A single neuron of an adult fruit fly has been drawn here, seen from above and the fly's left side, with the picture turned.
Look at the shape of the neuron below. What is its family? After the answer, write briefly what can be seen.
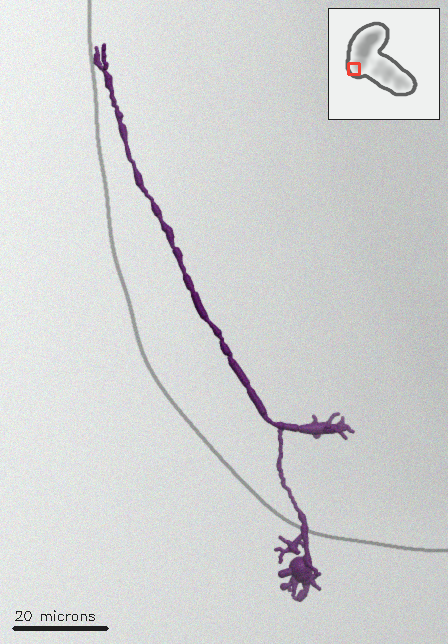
The family is T. This is an optic-lobe intrinsic neuron. By the scale bar it is about 120 microns tall in this view. In this view it is taller than it is wide.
